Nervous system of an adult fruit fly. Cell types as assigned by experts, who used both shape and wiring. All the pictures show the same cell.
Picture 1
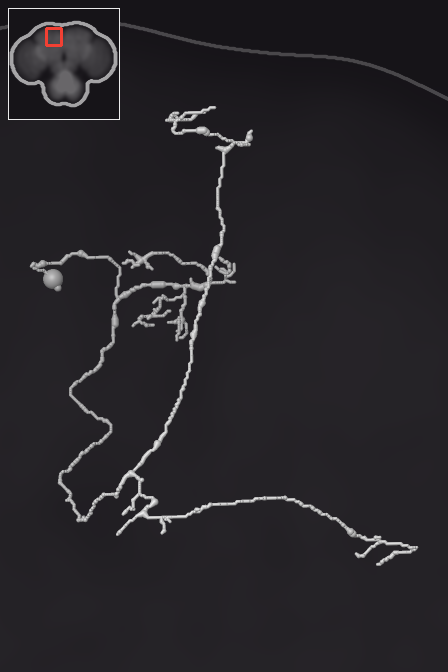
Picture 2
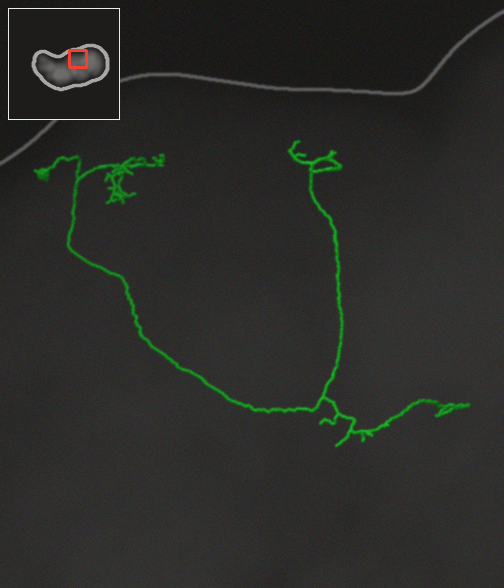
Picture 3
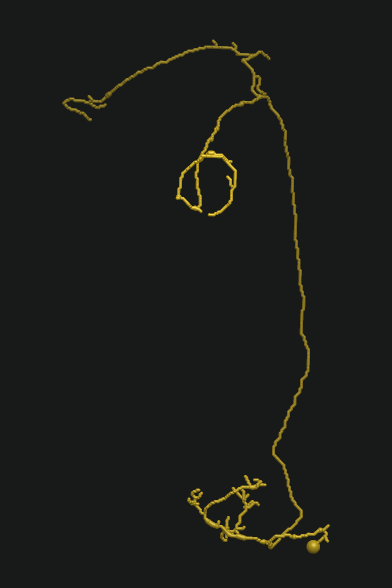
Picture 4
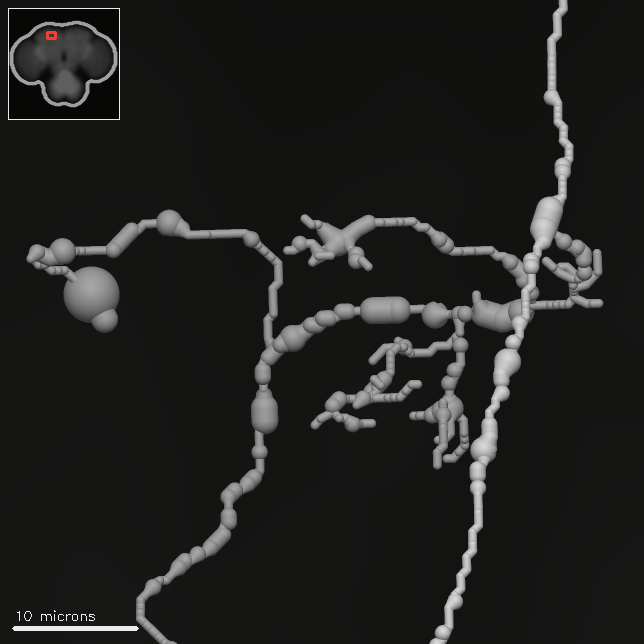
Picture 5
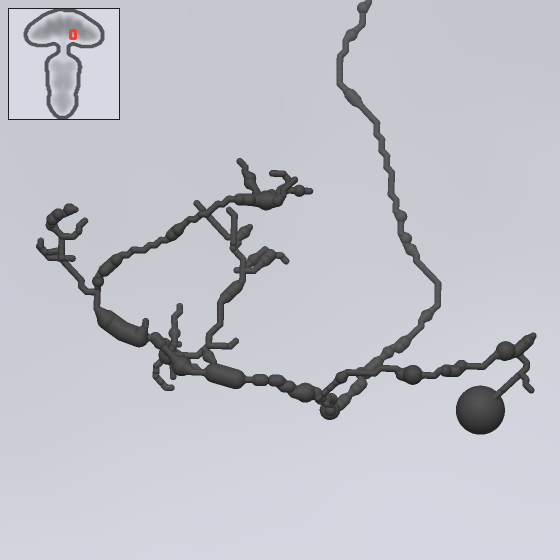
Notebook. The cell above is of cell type: KCab-s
